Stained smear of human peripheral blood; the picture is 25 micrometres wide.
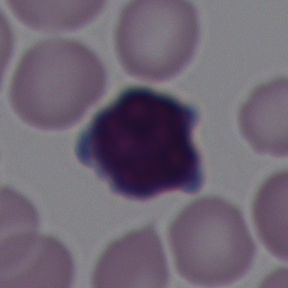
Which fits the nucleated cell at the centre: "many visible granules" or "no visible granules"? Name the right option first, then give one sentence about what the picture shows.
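No visible granules. No distinct granules are seen in the cytoplasm.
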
